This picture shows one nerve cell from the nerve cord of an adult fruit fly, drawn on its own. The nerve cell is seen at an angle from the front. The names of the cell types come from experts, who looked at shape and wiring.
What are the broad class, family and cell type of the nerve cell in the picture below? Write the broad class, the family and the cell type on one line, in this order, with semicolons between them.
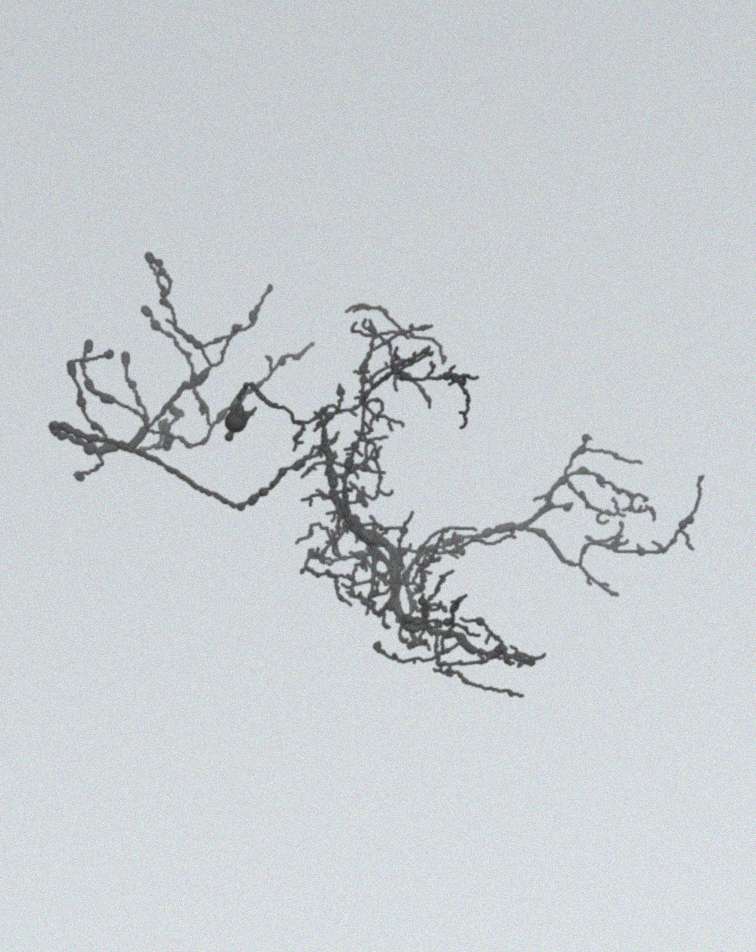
nerve-cord intrinsic neuron; hemilineage 01A; IN01A040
